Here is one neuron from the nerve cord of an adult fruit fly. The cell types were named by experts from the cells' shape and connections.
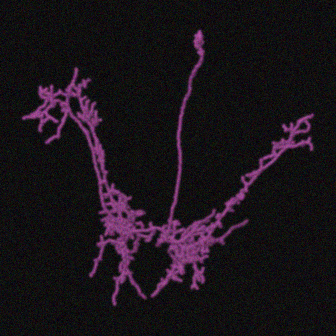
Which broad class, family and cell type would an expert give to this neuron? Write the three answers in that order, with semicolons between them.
nerve-cord intrinsic neuron; hemilineage 12B; IN12B018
